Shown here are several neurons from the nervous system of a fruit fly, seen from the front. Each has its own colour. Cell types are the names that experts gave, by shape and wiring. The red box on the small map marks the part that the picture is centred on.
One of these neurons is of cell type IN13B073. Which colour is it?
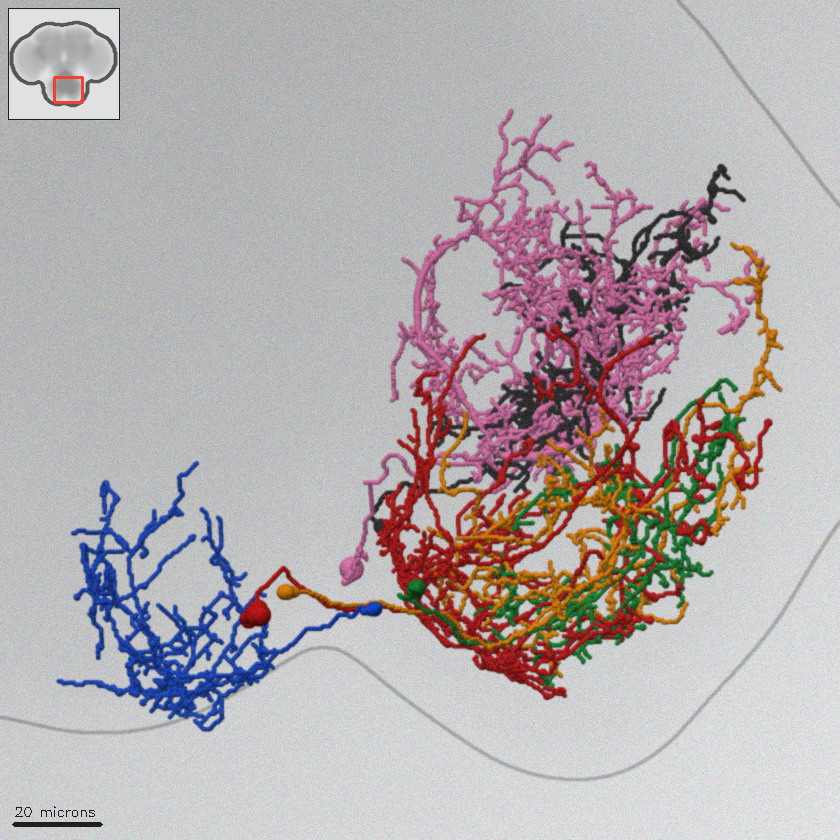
orange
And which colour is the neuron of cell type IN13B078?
green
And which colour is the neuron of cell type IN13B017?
red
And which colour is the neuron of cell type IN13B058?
blue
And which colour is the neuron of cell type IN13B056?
black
